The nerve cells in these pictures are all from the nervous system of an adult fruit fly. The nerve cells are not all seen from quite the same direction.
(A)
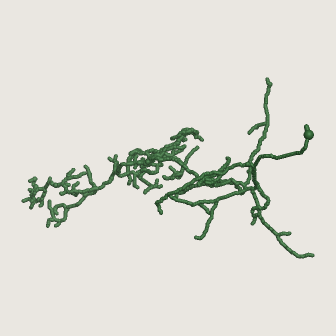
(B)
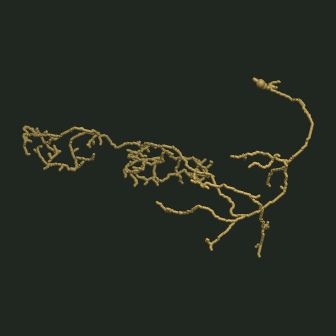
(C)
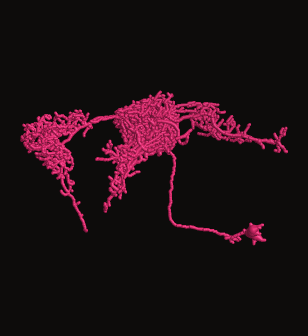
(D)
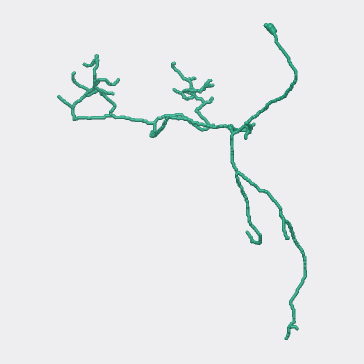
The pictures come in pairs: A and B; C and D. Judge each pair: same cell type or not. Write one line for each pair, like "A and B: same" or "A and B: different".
A and B: same
C and D: different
